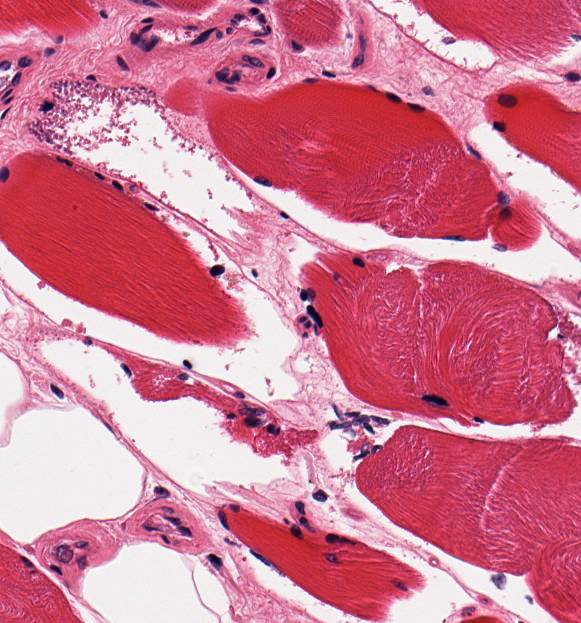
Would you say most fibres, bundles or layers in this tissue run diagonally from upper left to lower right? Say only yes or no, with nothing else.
Yes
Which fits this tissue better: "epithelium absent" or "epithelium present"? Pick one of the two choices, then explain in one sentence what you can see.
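Epithelium absent. No epithelium or glands are present anywhere in the field.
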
